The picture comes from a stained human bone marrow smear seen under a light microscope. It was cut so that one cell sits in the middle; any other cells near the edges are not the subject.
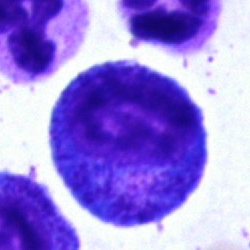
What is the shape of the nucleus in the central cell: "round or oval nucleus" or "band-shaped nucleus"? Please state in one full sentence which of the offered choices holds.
What the nucleus forms is one compact round or oval mass.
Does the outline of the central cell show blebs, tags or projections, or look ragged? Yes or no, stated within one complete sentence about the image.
No, the outline of this cell is smooth and free of projections.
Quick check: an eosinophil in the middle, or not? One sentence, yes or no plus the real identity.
No, not an eosinophil but a promyelocyte is the cell in the centre.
